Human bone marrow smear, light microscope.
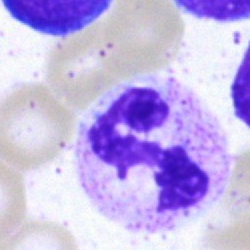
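Segmented neutrophil, the central cell in a stained human bone marrow smear under the light microscope. Its nucleus is divided into lobes joined by narrower parts, with dense, clumped, dark purple chromatin. The abundant cytoplasm is pale pinkish-lilac, with fine pink-violet granules scattered throughout.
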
